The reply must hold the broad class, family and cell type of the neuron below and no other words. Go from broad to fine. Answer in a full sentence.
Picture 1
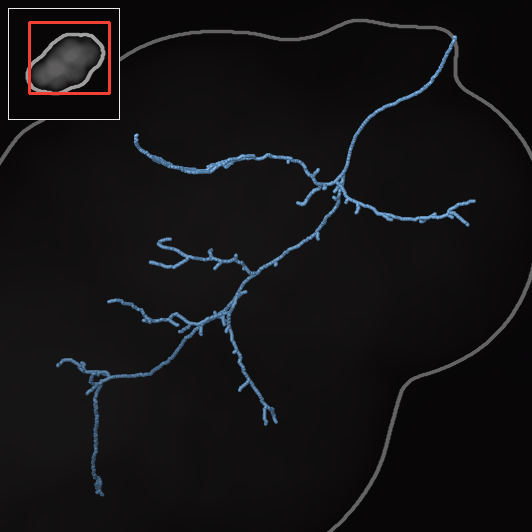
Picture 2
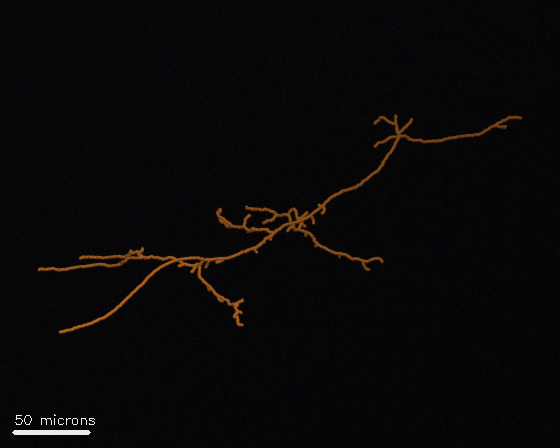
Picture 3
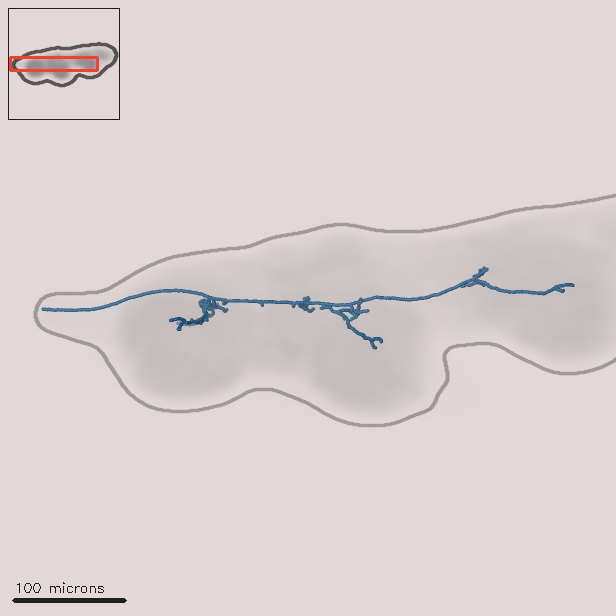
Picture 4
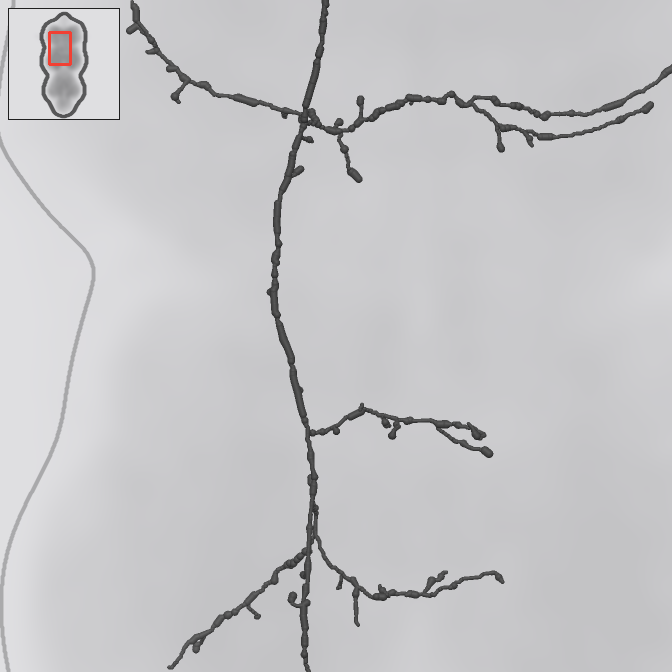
A descending neuron of the DNp family, type DNp47.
